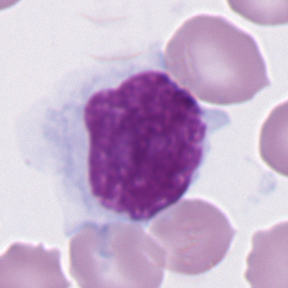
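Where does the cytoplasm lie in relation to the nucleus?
It is abundant and spreads mainly to the left, while the nucleus lies off-centre toward the right side of the cell.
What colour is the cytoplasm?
Pale greyish-blue.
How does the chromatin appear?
Dark purple and coarsely clumped.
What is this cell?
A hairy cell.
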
